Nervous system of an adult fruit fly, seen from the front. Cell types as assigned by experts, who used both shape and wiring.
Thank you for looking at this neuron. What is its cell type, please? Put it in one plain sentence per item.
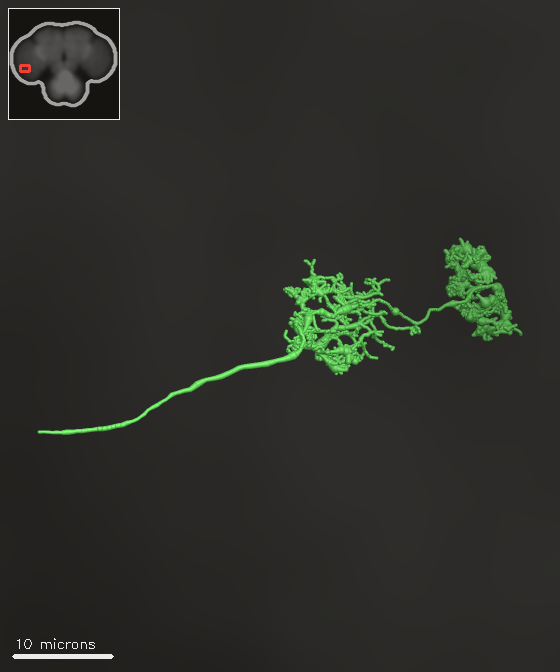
The cell type is L5.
